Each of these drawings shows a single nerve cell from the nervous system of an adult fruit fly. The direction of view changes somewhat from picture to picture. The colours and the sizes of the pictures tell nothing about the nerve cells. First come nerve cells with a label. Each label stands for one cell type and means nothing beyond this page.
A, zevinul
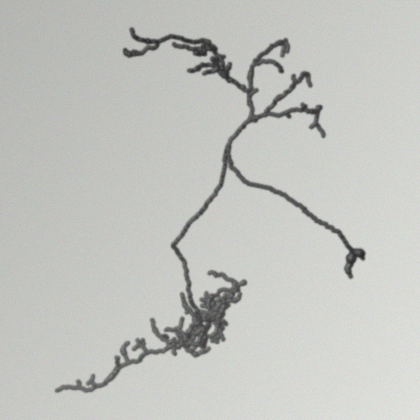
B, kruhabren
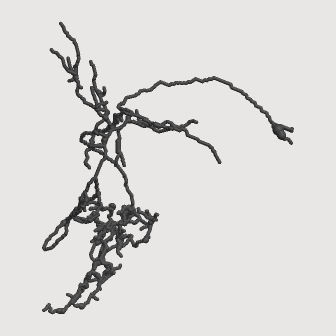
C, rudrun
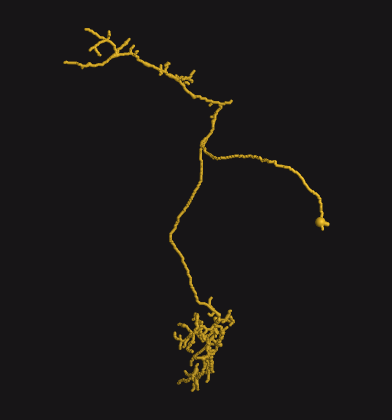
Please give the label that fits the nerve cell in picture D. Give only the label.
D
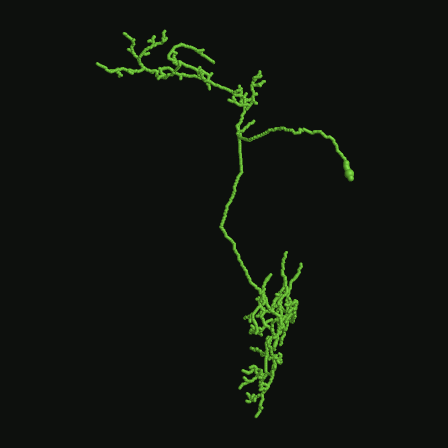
rudrun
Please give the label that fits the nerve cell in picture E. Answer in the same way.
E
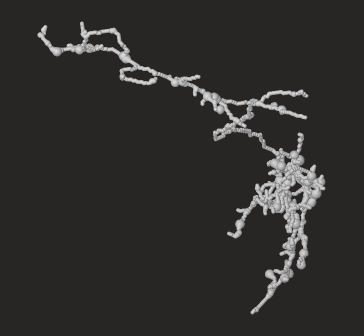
rudrun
